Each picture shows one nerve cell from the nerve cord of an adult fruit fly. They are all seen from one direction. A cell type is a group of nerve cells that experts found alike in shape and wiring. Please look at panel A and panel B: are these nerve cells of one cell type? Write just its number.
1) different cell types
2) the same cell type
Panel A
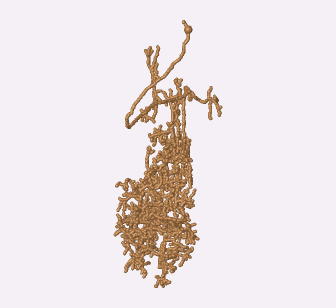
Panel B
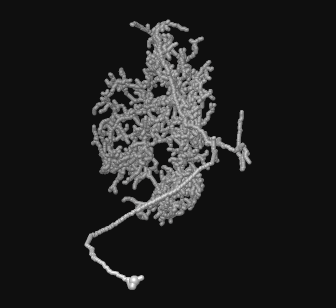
2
